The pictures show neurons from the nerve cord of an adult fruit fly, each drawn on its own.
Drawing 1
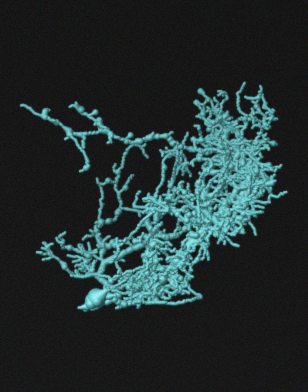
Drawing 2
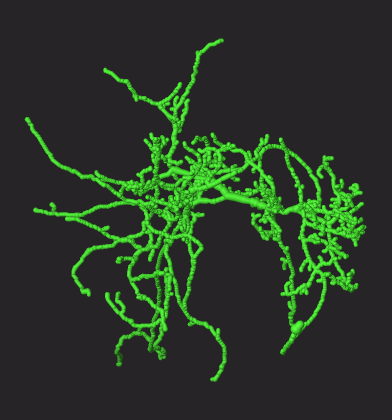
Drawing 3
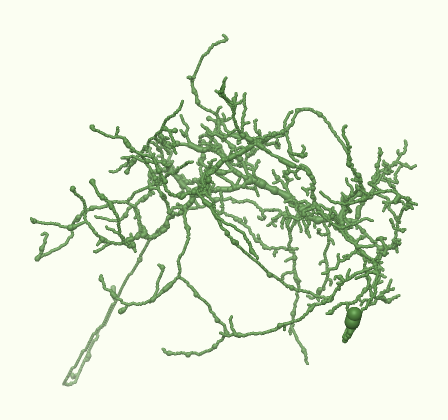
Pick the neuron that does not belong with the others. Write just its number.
1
